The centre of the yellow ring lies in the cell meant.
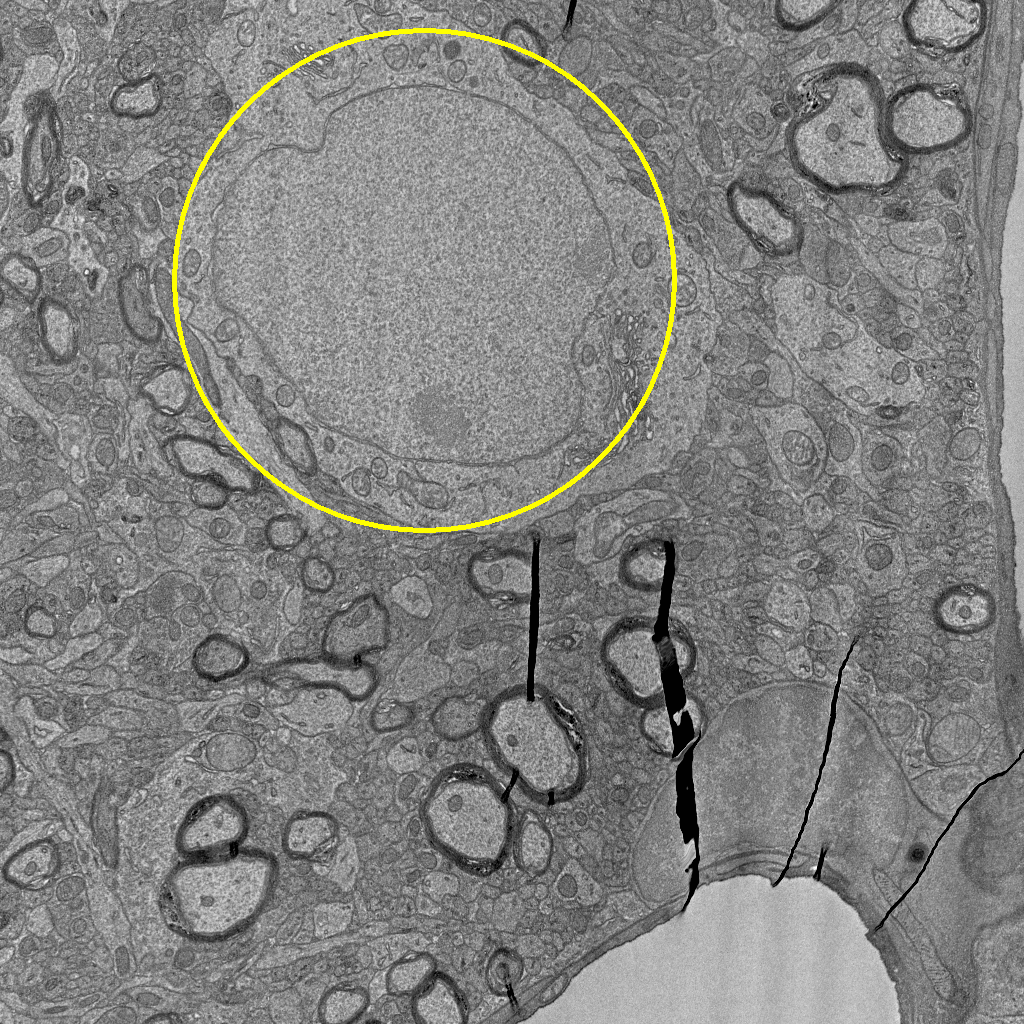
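Excitatory neuron: the marked cell in this electron micrograph of mouse visual cortex. Large oval nucleus, whole outline inside the ring. Envelope mostly smooth, one shallow notch at upper left. Golgi membranes clustered in the cytoplasm beside the nucleus's lower right. A few small mitochondria scattered in the cytoplasm around the nucleus.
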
